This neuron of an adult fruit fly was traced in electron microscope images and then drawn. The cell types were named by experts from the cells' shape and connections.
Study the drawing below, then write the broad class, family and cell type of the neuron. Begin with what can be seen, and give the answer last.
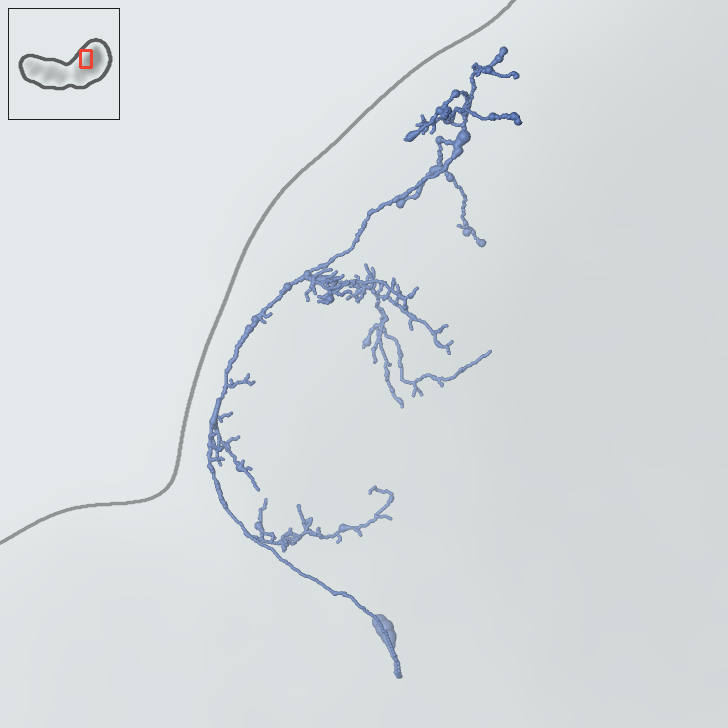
The picture shows dozens of branch ends. As drawn here it is taller than it is wide. This is a central-brain intrinsic neuron. The family is hemilineage LHa3. The cell type is LHAV3a1_b.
